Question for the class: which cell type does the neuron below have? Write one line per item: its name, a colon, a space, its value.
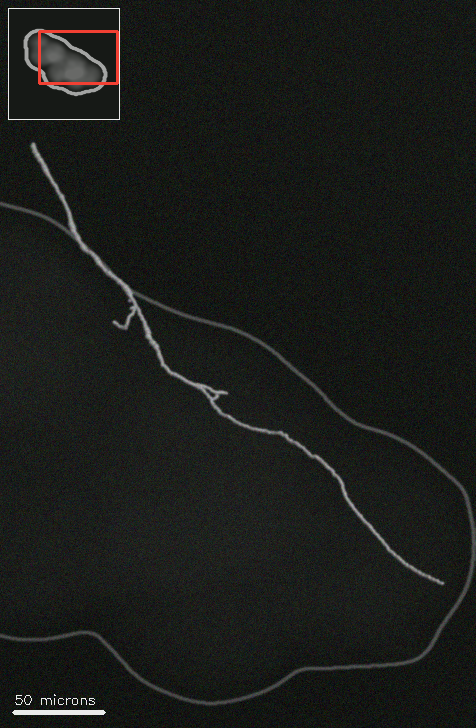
cell type: SApp08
